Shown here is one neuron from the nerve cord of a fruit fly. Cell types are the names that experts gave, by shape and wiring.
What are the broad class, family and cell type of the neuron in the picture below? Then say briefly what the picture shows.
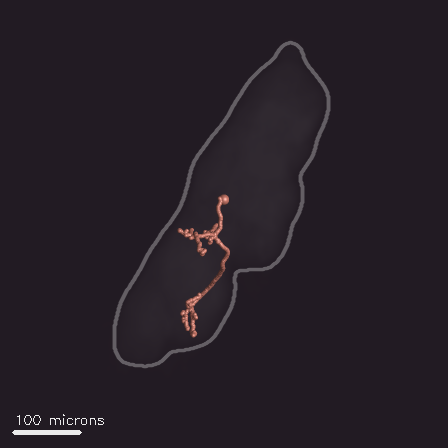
Its broad class is nerve-cord intrinsic neuron. The family is hemilineage 01A. The cell type is IN01A082. By the scale bar it is about 200 microns tall in this view. In this view it is more than twice as tall as it is wide.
